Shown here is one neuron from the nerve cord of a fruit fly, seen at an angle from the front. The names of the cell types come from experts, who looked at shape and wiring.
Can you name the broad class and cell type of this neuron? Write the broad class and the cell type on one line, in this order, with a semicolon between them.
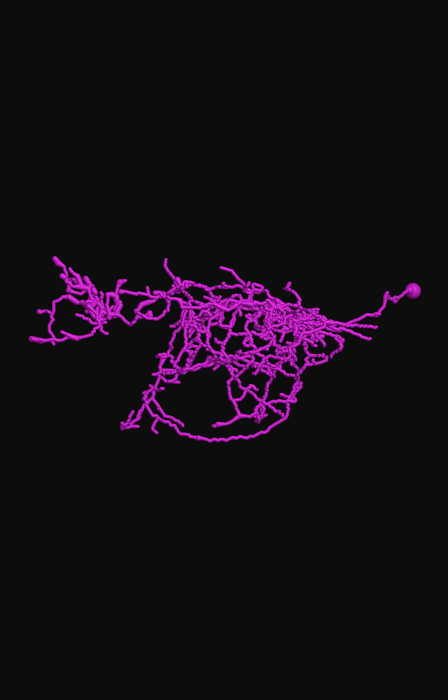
nerve-cord intrinsic neuron; INXXX246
